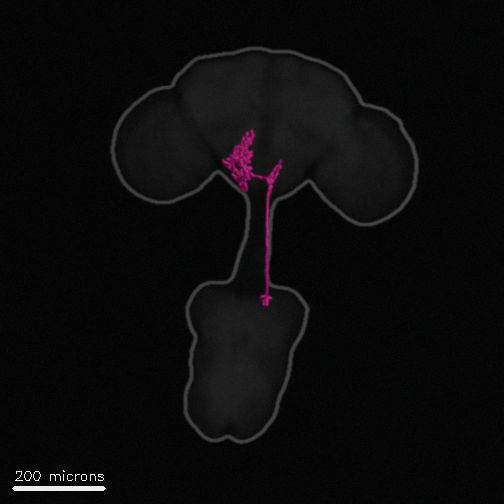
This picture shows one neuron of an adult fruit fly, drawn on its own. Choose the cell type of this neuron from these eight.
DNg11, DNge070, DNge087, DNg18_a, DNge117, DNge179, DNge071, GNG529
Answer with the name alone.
DNge070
